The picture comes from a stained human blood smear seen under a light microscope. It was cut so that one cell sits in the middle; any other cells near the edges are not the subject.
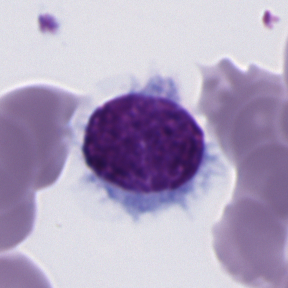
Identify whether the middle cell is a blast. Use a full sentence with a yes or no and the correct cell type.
No, it is a hairy cell that sits in the middle, not a blast.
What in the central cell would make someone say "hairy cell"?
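Hairy cell. In keeping: fine hair-like projections fray out from the edge of the cytoplasm, which forms a narrow pale blue rim around the nucleus.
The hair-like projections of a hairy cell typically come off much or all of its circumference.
Less in keeping: here they are most prominent along the top and bottom edges. Chromatin: dark purple, fairly evenly spread across the nucleus.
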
